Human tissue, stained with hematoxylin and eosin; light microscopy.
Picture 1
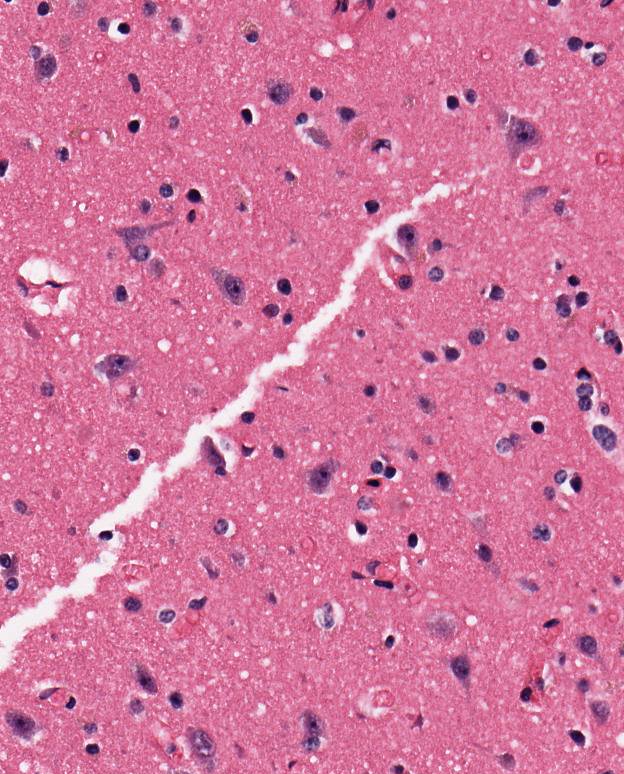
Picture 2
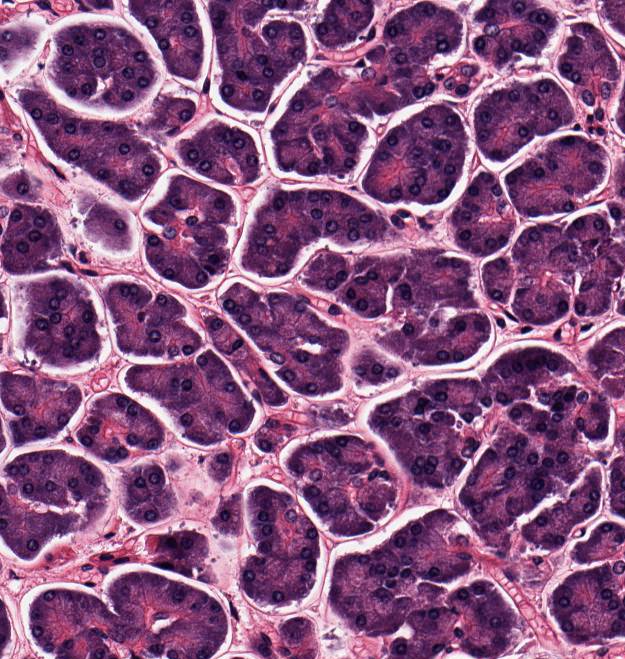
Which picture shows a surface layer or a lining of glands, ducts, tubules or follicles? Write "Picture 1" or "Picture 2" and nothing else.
Picture 2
